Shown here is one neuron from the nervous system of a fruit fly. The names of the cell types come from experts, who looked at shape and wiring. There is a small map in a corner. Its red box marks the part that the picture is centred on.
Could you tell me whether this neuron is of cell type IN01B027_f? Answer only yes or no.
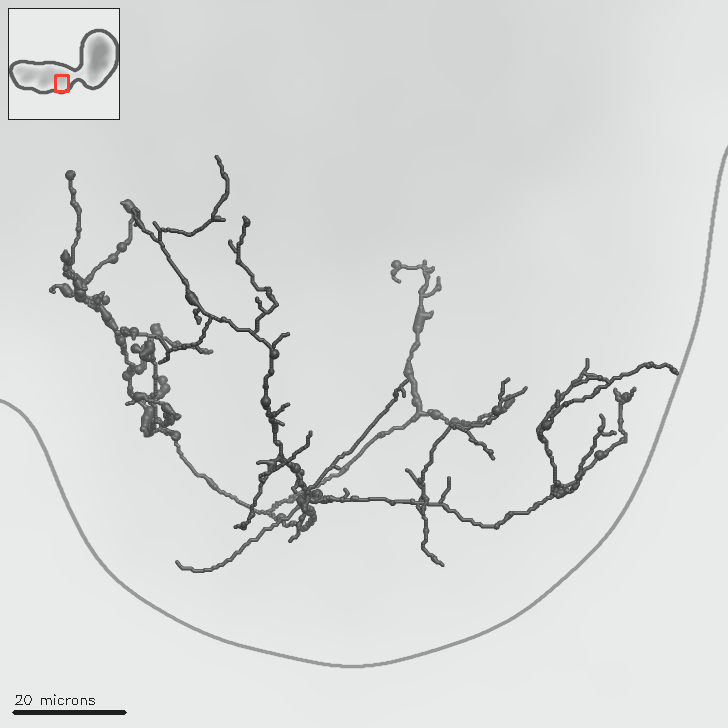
yes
